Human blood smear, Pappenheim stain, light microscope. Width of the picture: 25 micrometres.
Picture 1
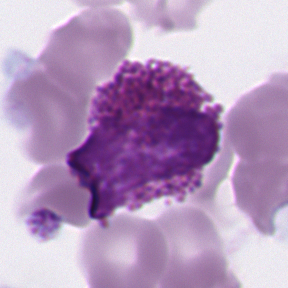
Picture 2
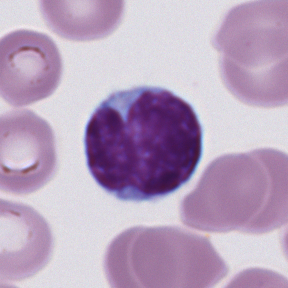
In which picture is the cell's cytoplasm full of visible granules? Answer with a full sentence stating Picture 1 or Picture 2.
There are many visible granules in the cytoplasm of the cell in Picture 1.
